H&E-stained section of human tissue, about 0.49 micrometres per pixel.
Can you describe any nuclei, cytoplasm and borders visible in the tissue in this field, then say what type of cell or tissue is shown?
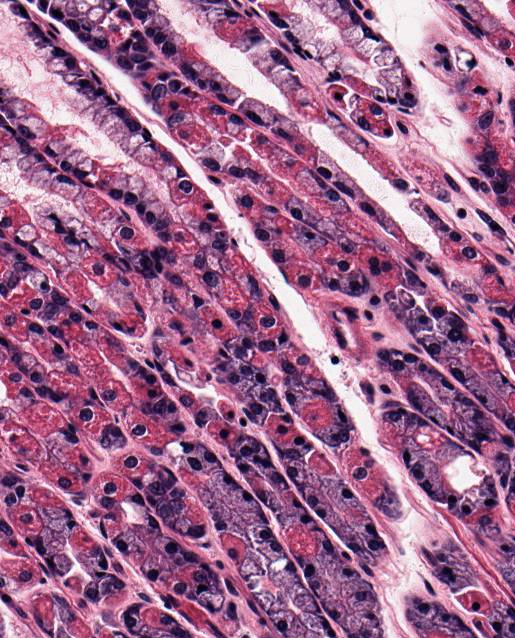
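Large parietal cells with bright pink cytoplasm and round central nuclei are scattered along the glands throughout the field. Between them lie cells with purple granular cytoplasm, densest in the lower left. Cells with pale, foamy cytoplasm line the glands in the upper left corner. Most gland cells carry one round, dark nucleus. This is stomach.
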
